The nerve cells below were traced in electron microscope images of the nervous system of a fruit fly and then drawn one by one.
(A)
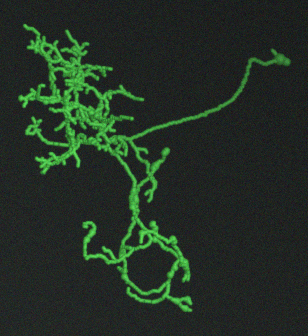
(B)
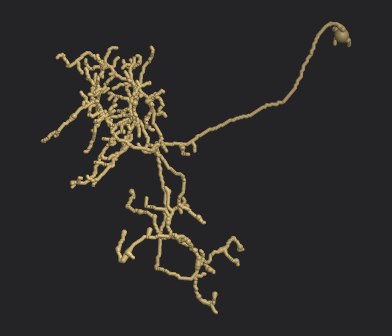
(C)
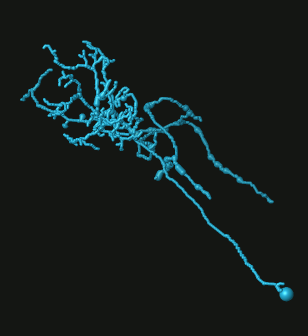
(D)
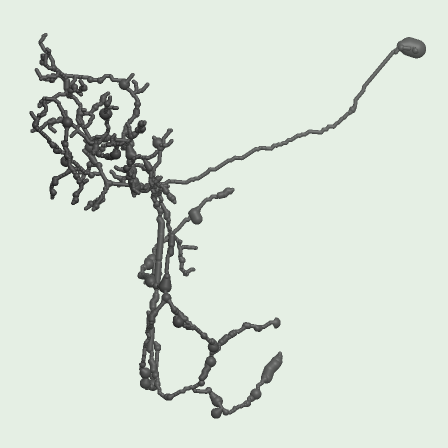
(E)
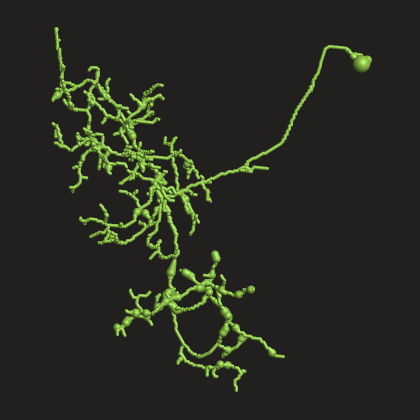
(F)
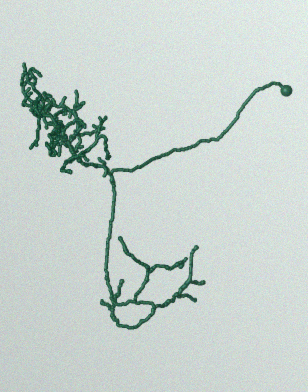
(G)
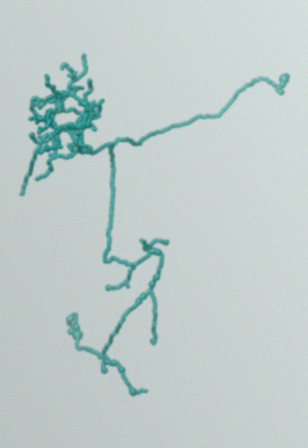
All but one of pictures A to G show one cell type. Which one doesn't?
G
